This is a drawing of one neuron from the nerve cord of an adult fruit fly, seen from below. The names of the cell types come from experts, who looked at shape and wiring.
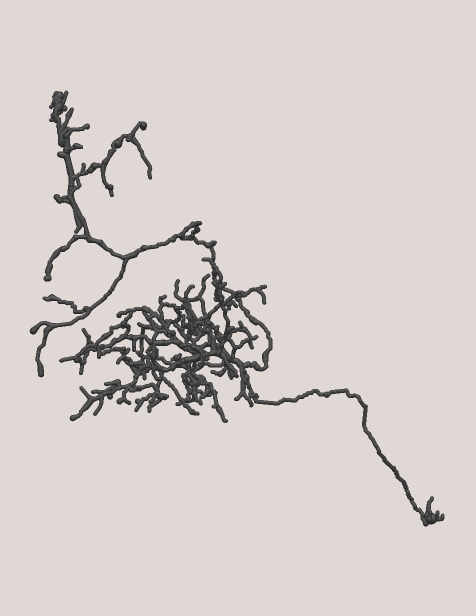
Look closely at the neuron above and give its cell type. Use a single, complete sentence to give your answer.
By cell type, this neuron is classified as IN14A015.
